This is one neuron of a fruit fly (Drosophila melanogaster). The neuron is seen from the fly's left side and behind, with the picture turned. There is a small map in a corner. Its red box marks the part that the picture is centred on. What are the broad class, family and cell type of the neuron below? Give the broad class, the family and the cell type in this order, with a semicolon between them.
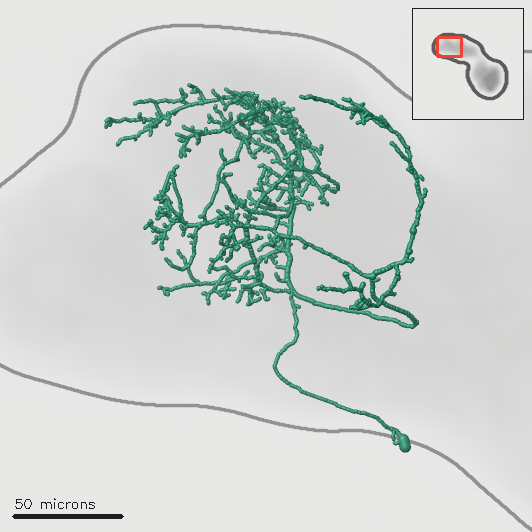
nerve-cord intrinsic neuron; hemilineage 19B; IN19B035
